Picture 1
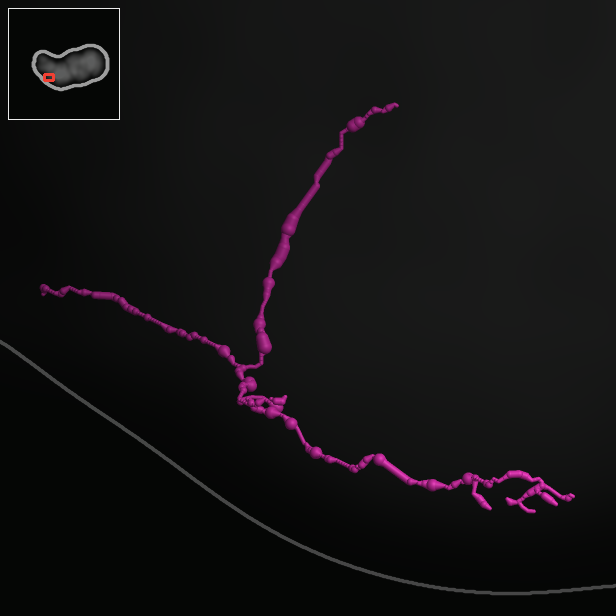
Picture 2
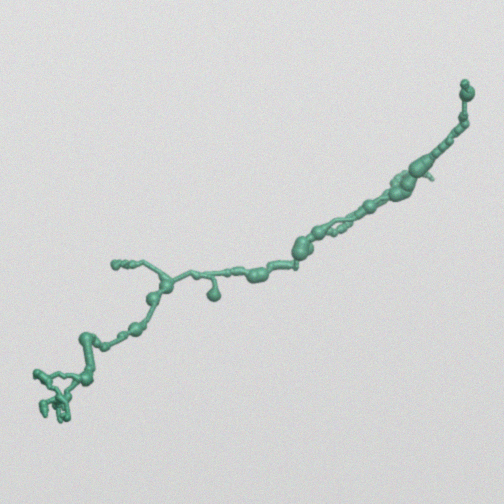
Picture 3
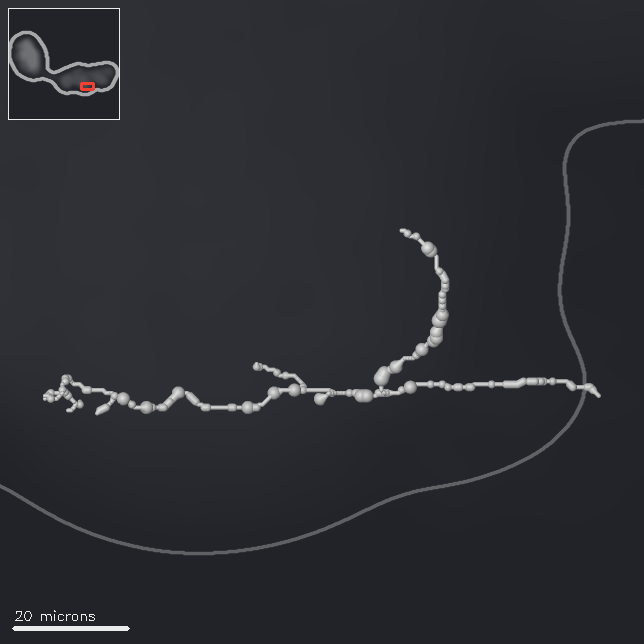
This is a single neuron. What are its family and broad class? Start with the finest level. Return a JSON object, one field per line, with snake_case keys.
{
 "family": "class mechanosensory tactile",
 "broad_class": "sensory neuron entering the nerve cord"
}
